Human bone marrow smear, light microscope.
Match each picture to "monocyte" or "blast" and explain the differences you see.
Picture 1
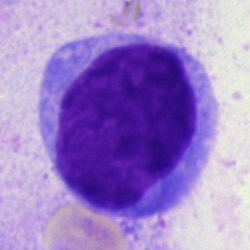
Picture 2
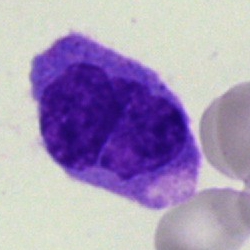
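The monocyte is the cell in picture 2; the blast is in picture 1. The nuclei differ in shape: a curved fold line runs through the monocyte's nucleus, so that it looks like two overlapping parts.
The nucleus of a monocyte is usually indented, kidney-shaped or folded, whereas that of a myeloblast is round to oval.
Both nuclei fill most of the cell, but the blast keeps only a narrow rim of cytoplasm, while the monocyte keeps a moderate one.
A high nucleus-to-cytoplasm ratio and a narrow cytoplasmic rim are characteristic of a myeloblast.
The chromatin is dark purple in both; in the blast its texture is finely mottled rather than coarsely clumped, and in the monocyte it is mottled and clumpy. The outline of the blast is smooth though somewhat angular, not perfectly round, whereas that of the monocyte is angular and irregular. The monocyte's cytoplasm is stained blue-violet and becomes paler at the lower right of the cell. The blast's cytoplasm shows neither distinct granules nor vacuoles.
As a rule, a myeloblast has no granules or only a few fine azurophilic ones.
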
